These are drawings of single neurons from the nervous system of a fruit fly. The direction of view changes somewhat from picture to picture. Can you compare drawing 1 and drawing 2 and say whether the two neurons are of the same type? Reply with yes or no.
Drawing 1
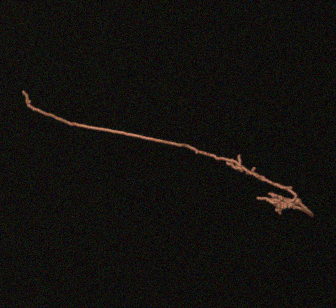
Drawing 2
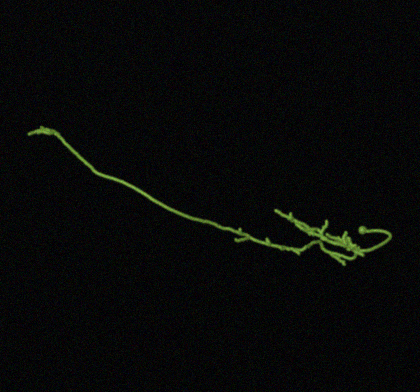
no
